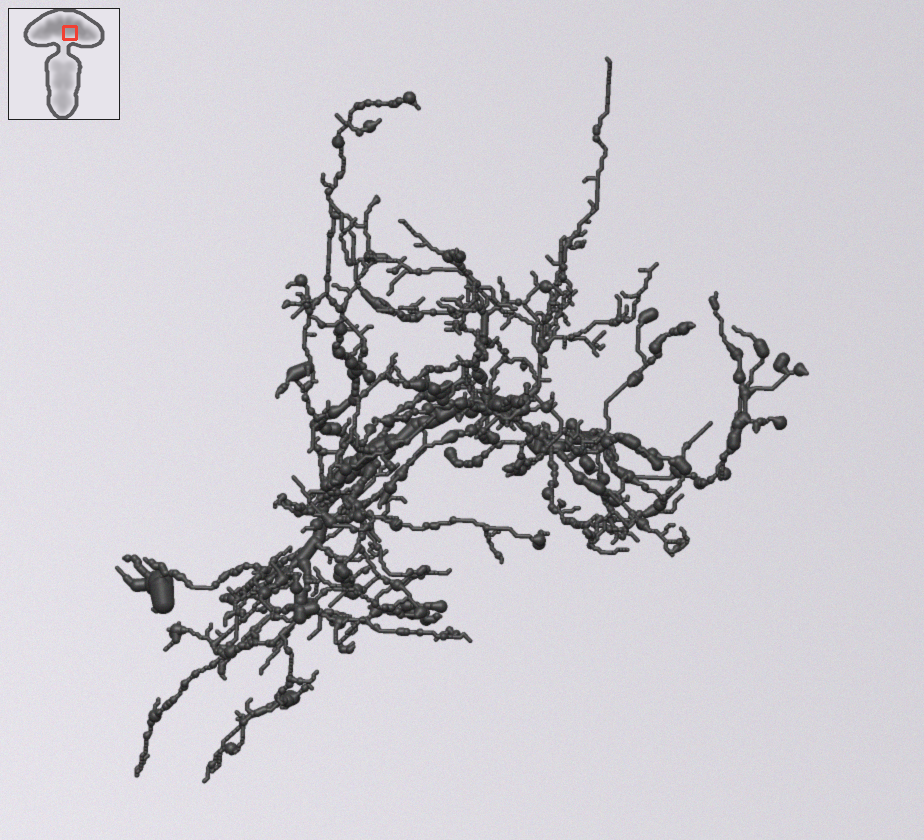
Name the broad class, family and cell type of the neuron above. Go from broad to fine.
central-brain intrinsic neuron; hemilineage LB3; CB0312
